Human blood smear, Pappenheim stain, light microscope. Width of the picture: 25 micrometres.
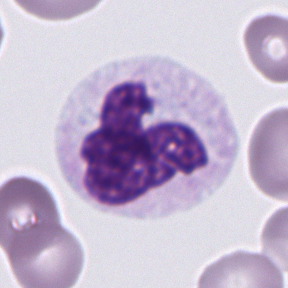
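Segmented neutrophil with a round, smooth outline. The chromatin is dark purple and patchy, clumps alternating with lighter spaces. Fine, faint purplish granules like dust lie in the pale greyish-lilac cytoplasm of this segmented neutrophil.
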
